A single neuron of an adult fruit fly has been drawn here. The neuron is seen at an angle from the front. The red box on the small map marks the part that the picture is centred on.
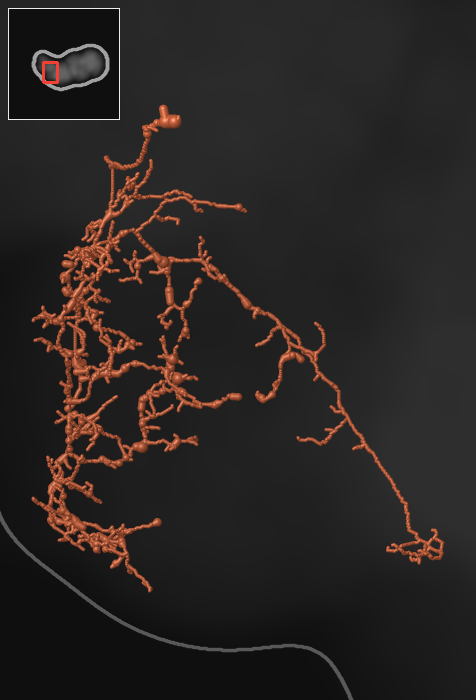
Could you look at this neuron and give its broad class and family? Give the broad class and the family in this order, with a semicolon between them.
nerve-cord intrinsic neuron; hemilineage 19A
